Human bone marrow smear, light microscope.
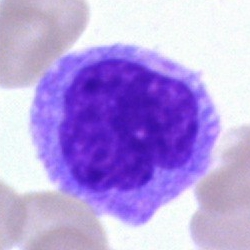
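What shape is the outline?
Roughly round, with a slightly irregular, uneven border.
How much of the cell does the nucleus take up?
Most of it, leaving a rim of cytoplasm all the way around.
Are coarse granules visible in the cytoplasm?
No distinct coarse granules are seen.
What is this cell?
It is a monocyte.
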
